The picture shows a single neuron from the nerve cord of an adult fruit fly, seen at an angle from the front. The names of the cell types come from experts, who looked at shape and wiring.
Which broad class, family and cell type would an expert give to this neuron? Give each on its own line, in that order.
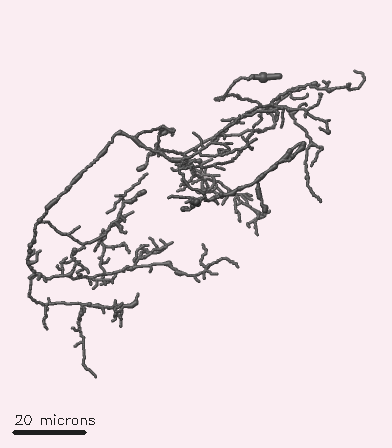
nerve-cord intrinsic neuron
hemilineage 11B
IN11B015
